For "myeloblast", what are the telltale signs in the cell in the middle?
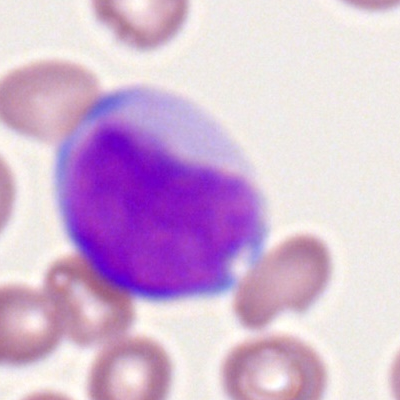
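In keeping with myeloblast: nucleus fills most of the cell.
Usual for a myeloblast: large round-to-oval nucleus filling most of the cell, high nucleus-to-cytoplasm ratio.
Also seen: chromatin fine and fairly evenly spread, no coarse dark clumps. Cytoplasm widest above and right of the nucleus, pale blue, deepening to darker blue at the cell edge.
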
